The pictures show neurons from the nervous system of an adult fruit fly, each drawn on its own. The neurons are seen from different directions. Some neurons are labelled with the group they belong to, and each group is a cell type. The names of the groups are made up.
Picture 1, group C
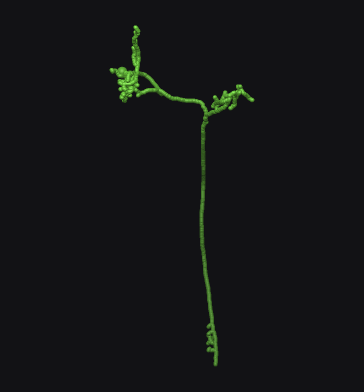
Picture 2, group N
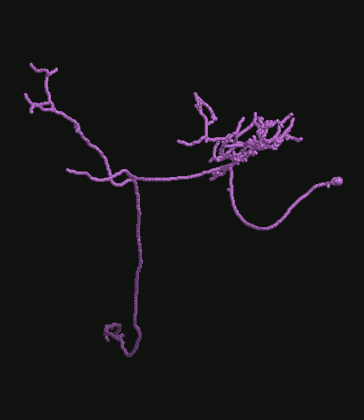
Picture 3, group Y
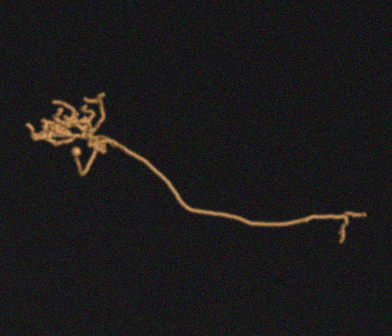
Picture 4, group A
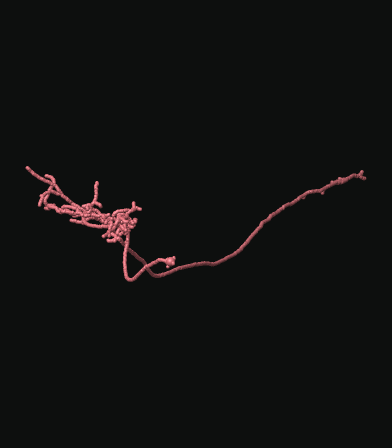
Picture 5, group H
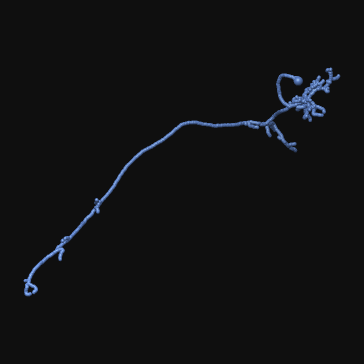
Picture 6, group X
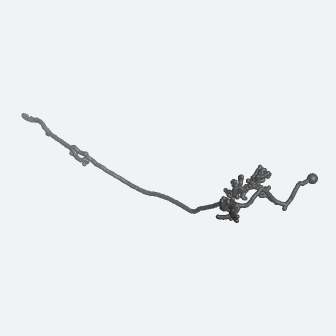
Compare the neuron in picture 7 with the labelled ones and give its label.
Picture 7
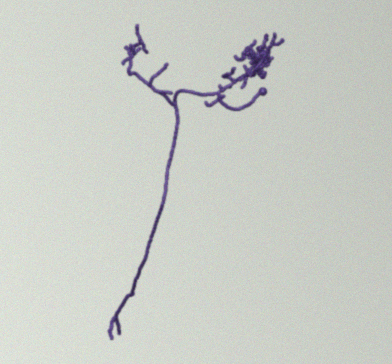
group Y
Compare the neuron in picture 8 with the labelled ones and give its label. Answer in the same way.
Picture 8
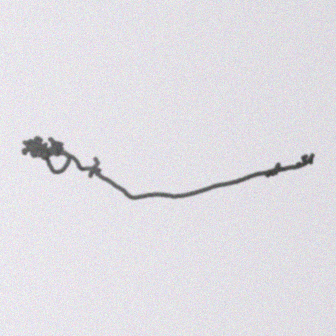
group H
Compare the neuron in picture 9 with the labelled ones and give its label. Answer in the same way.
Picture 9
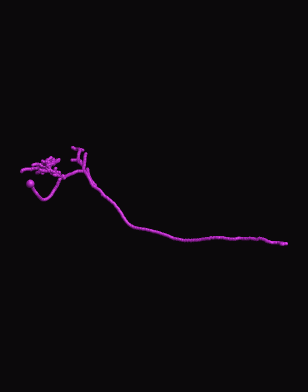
group A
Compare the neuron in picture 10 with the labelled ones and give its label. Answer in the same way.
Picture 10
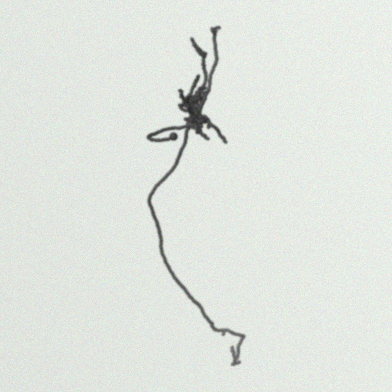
group A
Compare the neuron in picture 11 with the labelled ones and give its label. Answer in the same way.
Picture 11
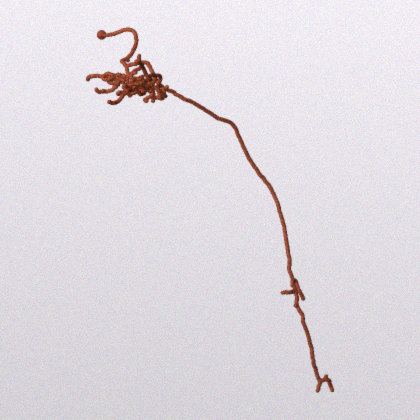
group X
